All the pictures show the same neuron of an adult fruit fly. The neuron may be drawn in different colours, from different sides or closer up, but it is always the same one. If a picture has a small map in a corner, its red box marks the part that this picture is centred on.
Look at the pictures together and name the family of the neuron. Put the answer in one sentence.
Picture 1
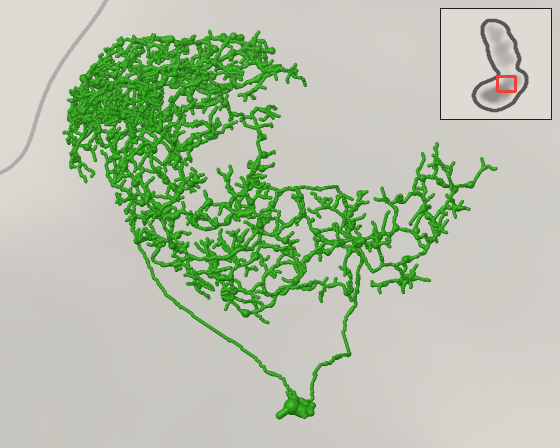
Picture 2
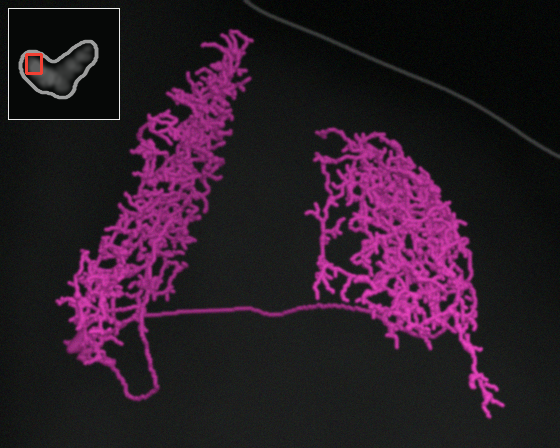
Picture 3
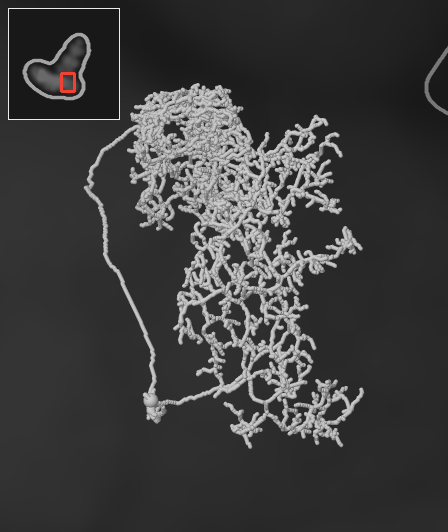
The family is MeLo.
